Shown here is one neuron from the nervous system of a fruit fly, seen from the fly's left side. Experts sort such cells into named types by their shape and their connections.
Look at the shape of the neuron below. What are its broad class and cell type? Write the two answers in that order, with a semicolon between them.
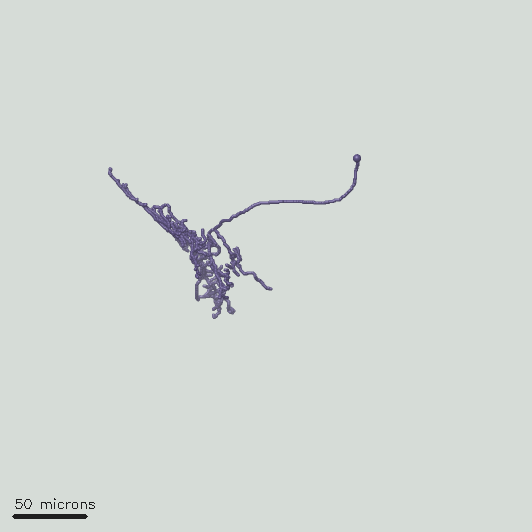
central-brain intrinsic neuron; LAL196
